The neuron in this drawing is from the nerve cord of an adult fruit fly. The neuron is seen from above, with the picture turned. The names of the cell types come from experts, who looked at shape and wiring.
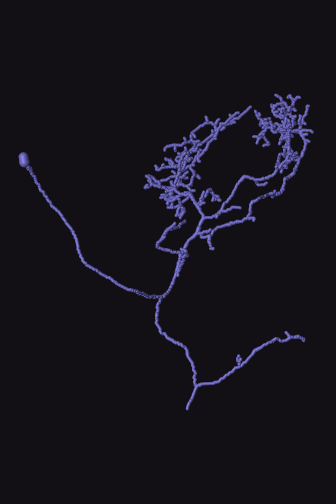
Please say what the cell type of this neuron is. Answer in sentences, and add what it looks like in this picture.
The cell type is IN23B048. Its broad class is nerve-cord intrinsic neuron. The picture shows dozens of branch ends. In this view it is about as wide as it is tall.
